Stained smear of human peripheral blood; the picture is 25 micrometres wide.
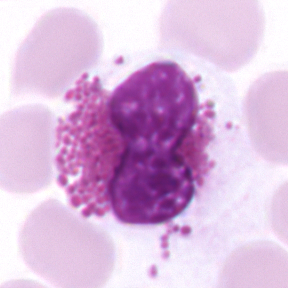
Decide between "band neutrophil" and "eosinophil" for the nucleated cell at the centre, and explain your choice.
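Eosinophil. First point, the granules: they are coarse, round and reddish-pink, packed most densely on the left side of the nucleus.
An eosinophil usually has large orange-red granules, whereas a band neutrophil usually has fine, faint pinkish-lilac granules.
Second point, the nucleus: it has two lobes, one above the other, joined by a broad band. Third point, size: the cell is about 15 micrometres across.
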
